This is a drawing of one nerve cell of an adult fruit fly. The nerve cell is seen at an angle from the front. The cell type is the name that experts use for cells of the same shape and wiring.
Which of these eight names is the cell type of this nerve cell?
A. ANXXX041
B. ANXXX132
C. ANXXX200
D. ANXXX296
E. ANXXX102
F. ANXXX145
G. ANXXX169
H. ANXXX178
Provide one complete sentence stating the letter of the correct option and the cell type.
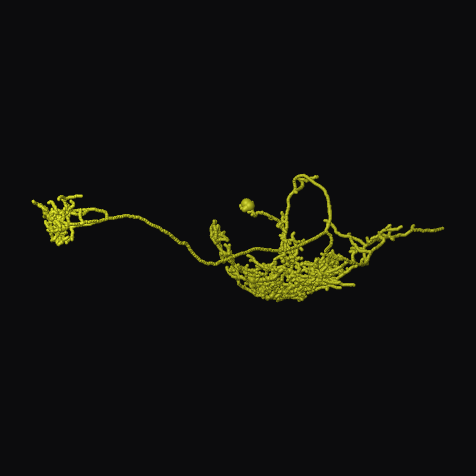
Identified by cell type, the nerve cell is ANXXX041 from option A.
